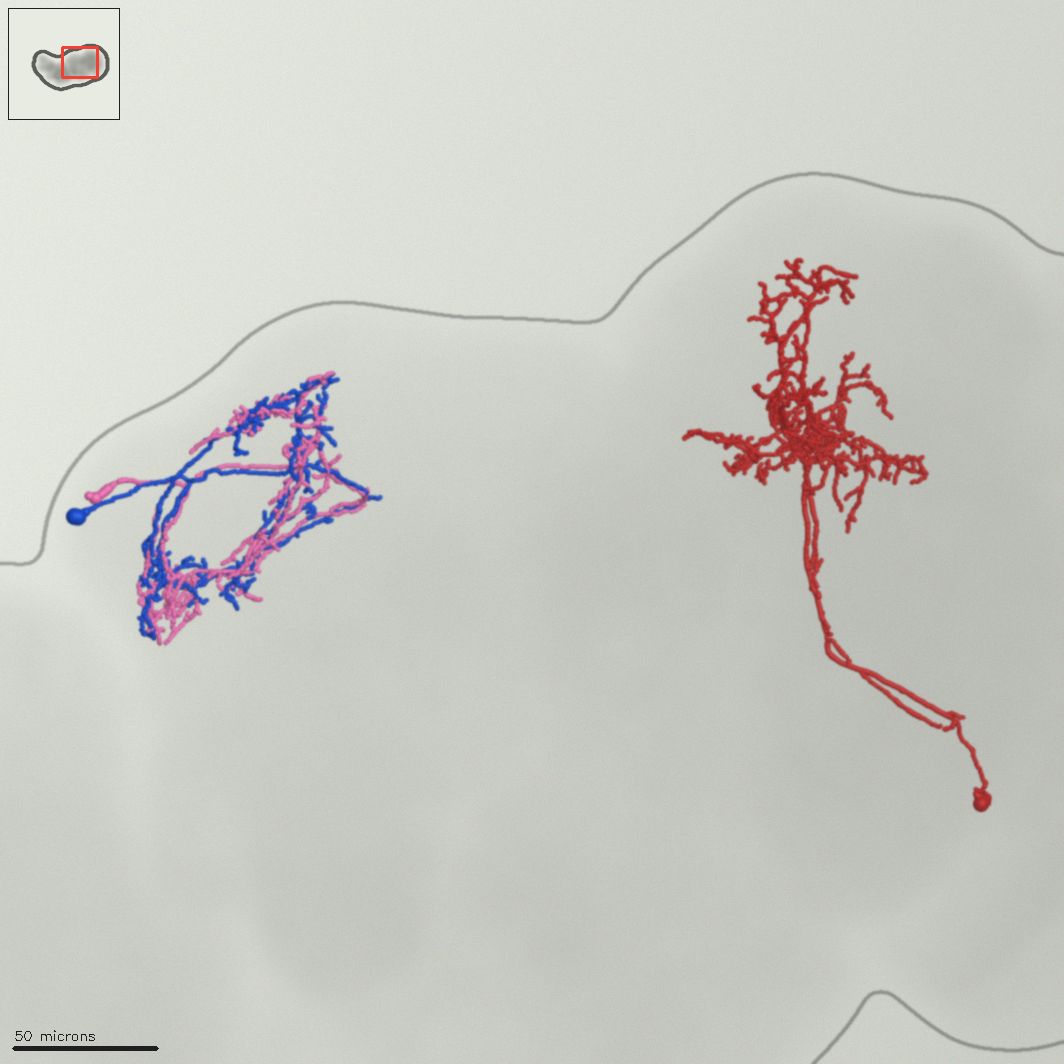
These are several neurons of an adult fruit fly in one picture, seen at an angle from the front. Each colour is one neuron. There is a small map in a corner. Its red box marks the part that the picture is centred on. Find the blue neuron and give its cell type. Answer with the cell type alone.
SLP360_d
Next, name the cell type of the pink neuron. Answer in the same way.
SLP360_c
